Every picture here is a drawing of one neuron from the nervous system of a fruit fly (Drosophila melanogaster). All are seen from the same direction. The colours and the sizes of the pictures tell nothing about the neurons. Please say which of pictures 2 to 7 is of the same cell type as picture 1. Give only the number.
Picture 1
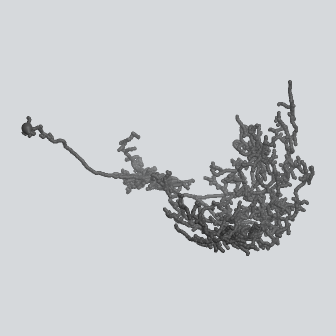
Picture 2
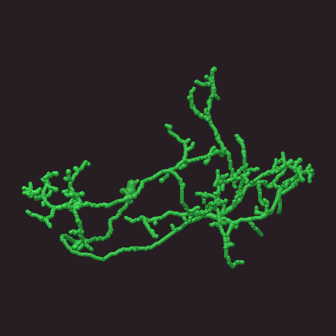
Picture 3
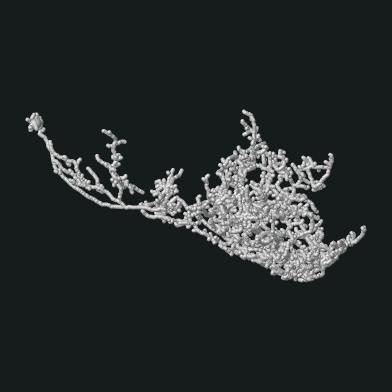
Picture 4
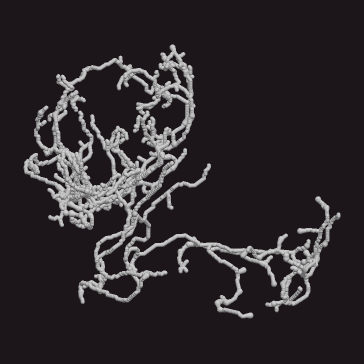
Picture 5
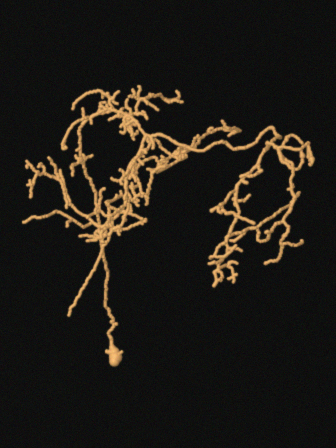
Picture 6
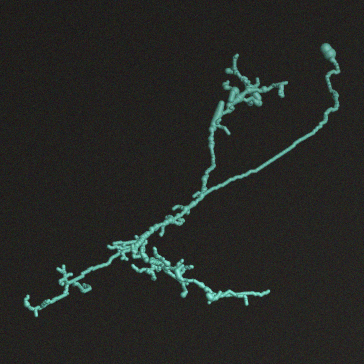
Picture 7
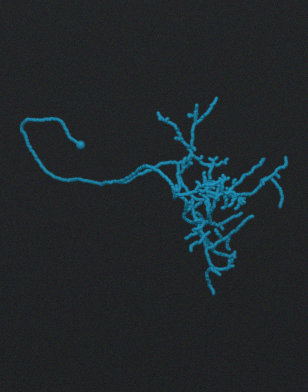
3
